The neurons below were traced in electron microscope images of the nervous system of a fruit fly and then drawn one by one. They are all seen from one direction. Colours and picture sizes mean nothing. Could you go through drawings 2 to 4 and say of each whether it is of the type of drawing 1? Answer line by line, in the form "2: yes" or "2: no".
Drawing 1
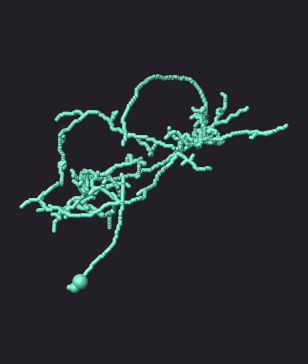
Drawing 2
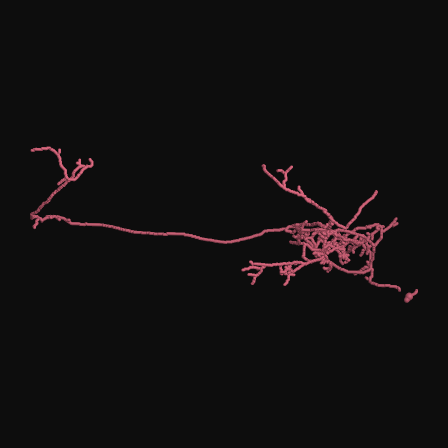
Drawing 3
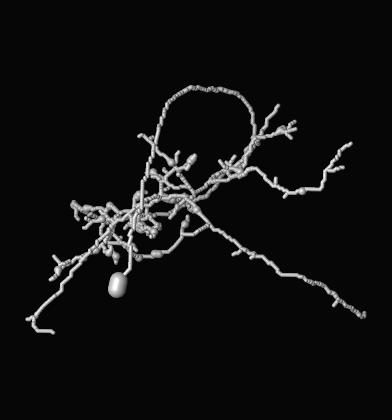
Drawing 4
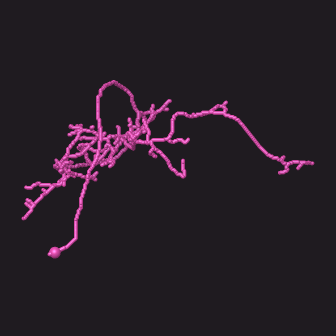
2: no
3: yes
4: yes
